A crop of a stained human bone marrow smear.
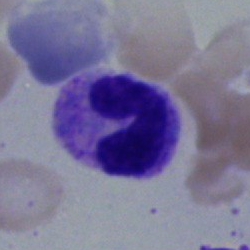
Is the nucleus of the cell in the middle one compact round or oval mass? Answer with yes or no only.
No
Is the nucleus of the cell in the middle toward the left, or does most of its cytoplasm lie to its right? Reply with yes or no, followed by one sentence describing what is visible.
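No. The cytoplasm is pale lilac-pink and lies mostly on the left side of the cell.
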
